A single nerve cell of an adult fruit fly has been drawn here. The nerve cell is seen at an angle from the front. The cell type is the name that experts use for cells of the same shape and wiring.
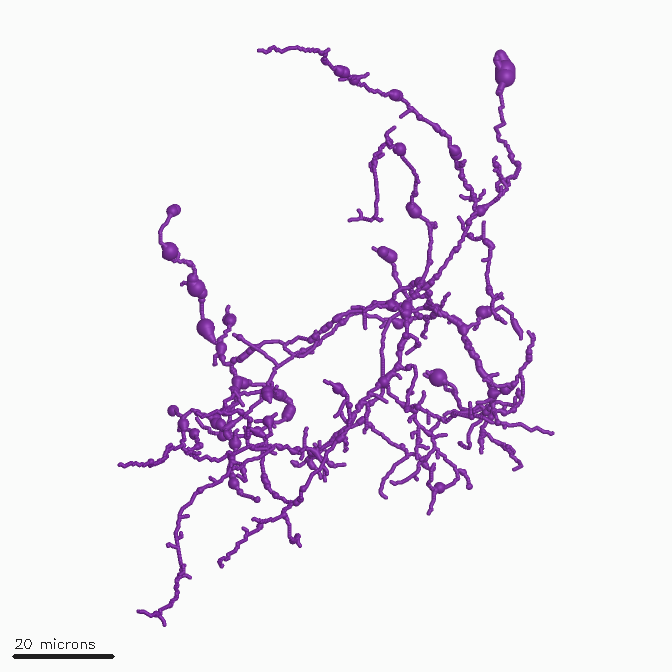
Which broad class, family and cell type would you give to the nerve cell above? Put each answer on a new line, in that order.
nerve-cord intrinsic neuron
hemilineage 20A.22A
IN20A.22A017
